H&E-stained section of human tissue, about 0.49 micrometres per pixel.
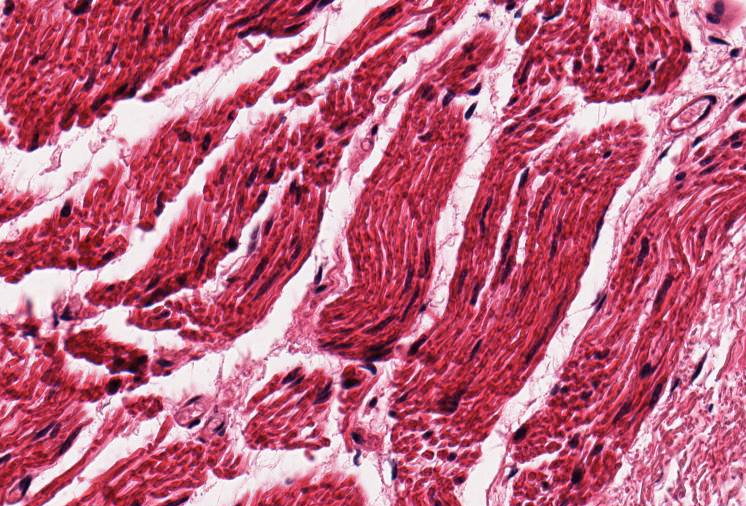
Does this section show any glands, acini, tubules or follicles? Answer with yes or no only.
No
